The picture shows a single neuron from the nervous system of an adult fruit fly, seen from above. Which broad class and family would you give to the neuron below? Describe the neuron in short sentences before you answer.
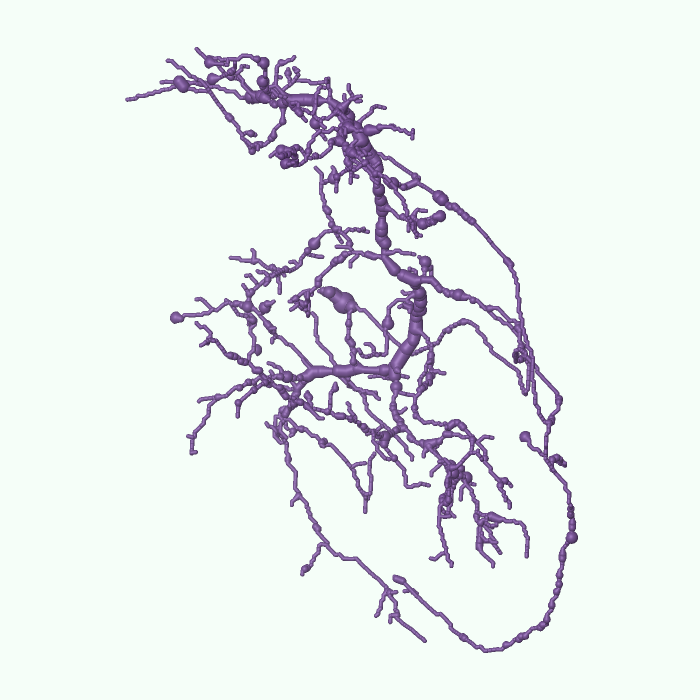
In this view it is taller than it is wide. Its broad class is nerve-cord intrinsic neuron. The family is hemilineage 16B.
